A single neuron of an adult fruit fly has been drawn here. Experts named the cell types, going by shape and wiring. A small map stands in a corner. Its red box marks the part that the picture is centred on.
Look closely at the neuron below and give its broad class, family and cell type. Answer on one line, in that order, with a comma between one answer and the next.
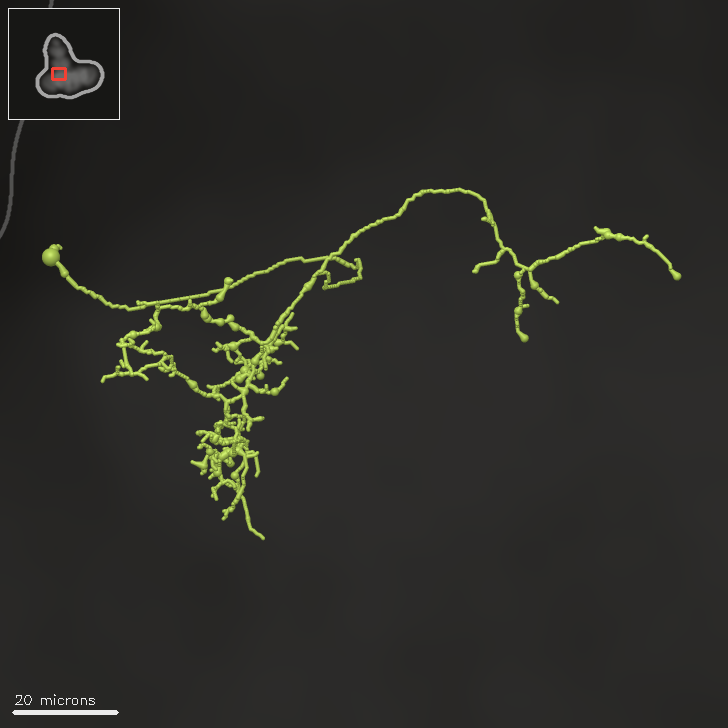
central-brain intrinsic neuron, hemilineage SLPp&v1_posterior, LHPV4g1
